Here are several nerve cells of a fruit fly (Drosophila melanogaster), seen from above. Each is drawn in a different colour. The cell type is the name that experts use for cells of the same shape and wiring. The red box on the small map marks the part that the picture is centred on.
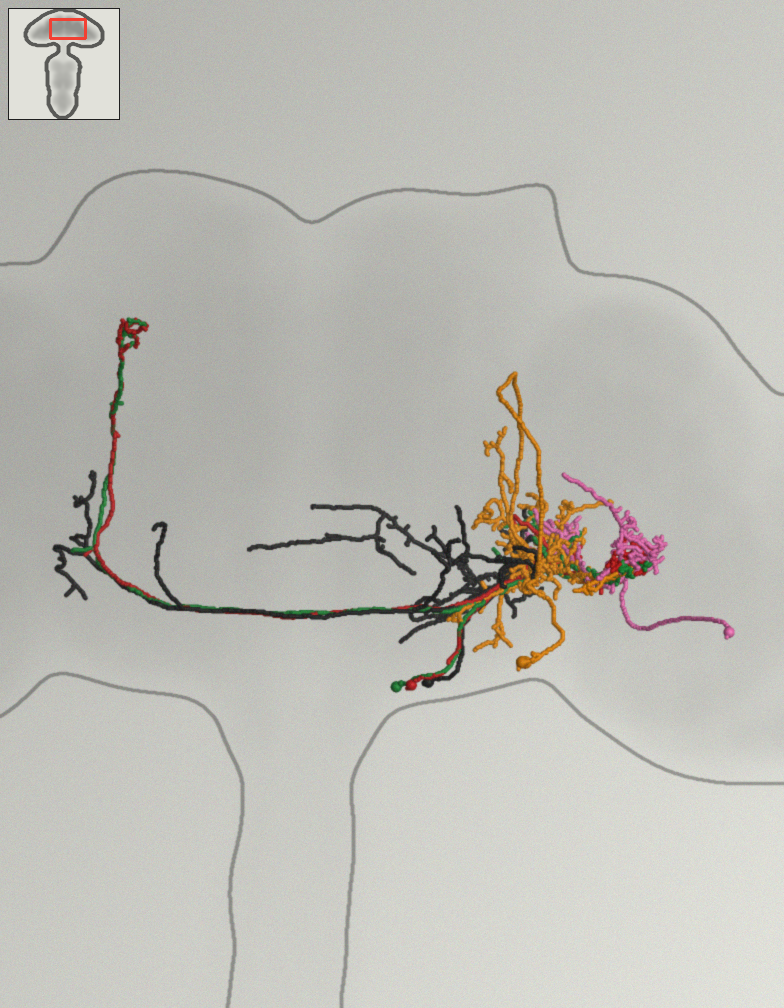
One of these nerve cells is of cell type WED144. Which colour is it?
green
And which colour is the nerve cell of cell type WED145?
red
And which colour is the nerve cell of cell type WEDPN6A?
pink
